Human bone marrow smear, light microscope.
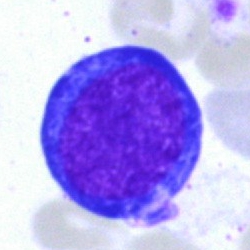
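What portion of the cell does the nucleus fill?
Most of it.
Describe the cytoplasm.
It is deep blue and forms a narrow rim all around the nucleus.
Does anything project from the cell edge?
Yes, a small pale bleb at the lower edge.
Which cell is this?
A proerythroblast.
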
